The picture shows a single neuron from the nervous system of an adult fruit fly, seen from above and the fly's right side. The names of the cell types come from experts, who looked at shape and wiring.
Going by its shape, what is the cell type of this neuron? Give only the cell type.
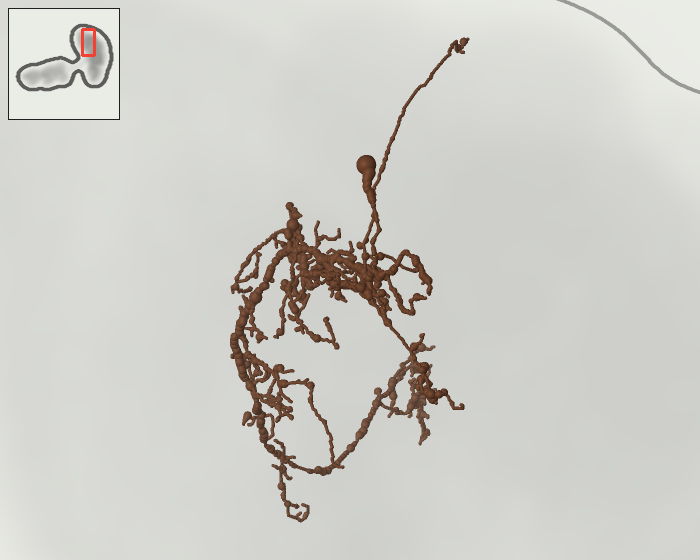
aMe23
